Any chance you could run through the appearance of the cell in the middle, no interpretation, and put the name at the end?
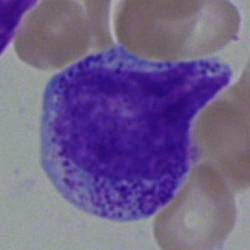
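The nucleus is large and occupies most of the cell. The cytoplasm forms its widest band along the lower edge, and purple granules are most crowded in the cytoplasm at the bottom of the cell. Granules are also scattered over the nucleus, not only in the cytoplasm. The cell is a myelocyte.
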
